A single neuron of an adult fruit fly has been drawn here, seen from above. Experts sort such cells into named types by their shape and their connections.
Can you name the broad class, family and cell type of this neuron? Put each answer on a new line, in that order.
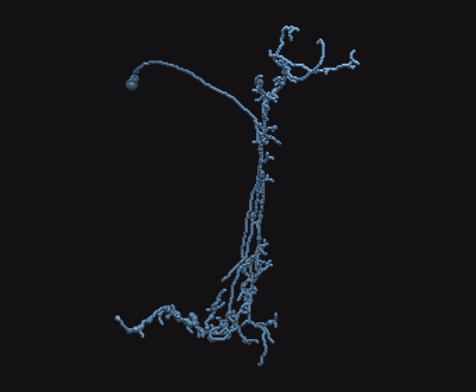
central-brain intrinsic neuron
hemilineage WEDa2
CB3453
